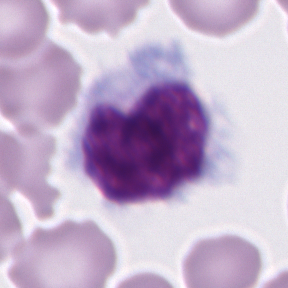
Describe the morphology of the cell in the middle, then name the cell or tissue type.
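The central cell has a ragged, ill-defined outline rather than a smooth one. Fine hair-like strands project from its cytoplasm, most plainly at the top and right. The nucleus shows a shallow notch in its upper edge, and the chromatin stains dark purple with a mottled texture. This is a hairy cell.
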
